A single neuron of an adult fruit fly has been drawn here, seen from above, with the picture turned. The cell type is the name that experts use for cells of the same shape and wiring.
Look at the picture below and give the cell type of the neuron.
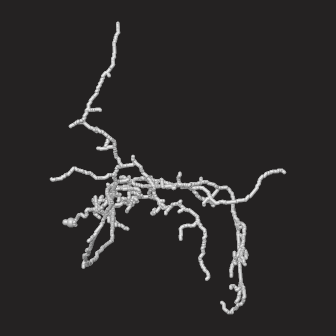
PRW019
